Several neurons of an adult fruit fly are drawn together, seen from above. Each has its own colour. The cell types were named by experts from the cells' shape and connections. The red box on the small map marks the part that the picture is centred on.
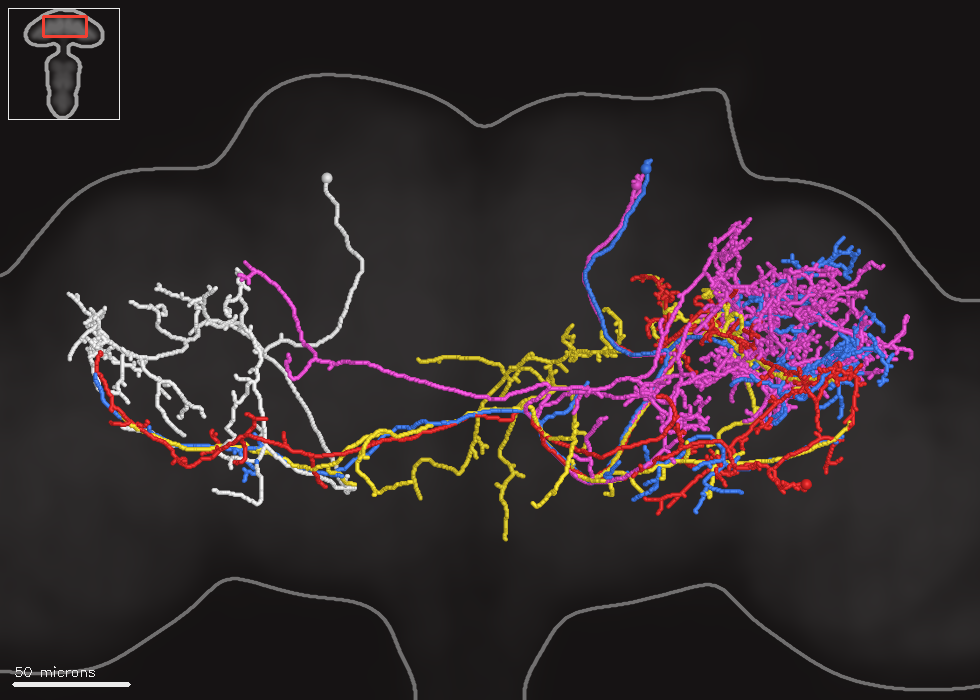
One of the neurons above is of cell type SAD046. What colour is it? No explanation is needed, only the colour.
yellow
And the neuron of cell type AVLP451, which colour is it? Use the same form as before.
magenta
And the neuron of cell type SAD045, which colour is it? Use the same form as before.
red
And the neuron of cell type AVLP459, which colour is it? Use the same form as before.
blue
